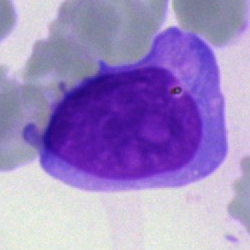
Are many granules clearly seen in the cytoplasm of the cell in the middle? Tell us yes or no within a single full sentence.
No, its cytoplasm lacks visible granules entirely.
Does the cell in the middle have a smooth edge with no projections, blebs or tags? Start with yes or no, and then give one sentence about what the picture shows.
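No. The cell outline is irregular, with the cytoplasm drawn out into a broad flap toward the upper right.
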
